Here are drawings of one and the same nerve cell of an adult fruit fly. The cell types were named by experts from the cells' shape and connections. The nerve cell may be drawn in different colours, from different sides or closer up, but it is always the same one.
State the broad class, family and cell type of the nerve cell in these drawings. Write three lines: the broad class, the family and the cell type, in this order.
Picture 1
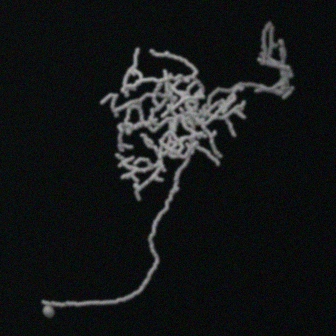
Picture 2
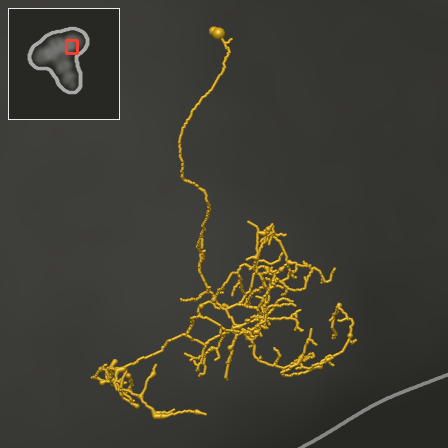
central-brain intrinsic neuron
hemilineage LHa2
CB2679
